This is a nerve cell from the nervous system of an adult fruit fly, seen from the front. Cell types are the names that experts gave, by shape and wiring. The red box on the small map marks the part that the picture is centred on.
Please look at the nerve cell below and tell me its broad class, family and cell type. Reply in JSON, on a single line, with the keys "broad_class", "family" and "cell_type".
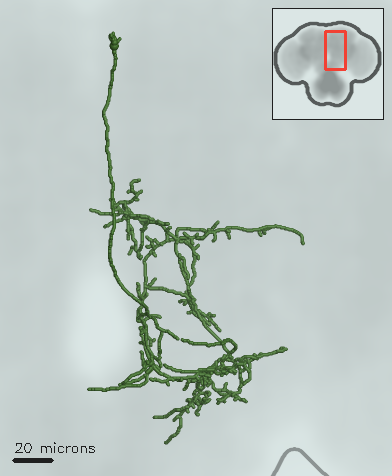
{"broad_class": "central-brain intrinsic neuron", "family": "hemilineage DM1_antero_ventral", "cell_type": "PS117_b"}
